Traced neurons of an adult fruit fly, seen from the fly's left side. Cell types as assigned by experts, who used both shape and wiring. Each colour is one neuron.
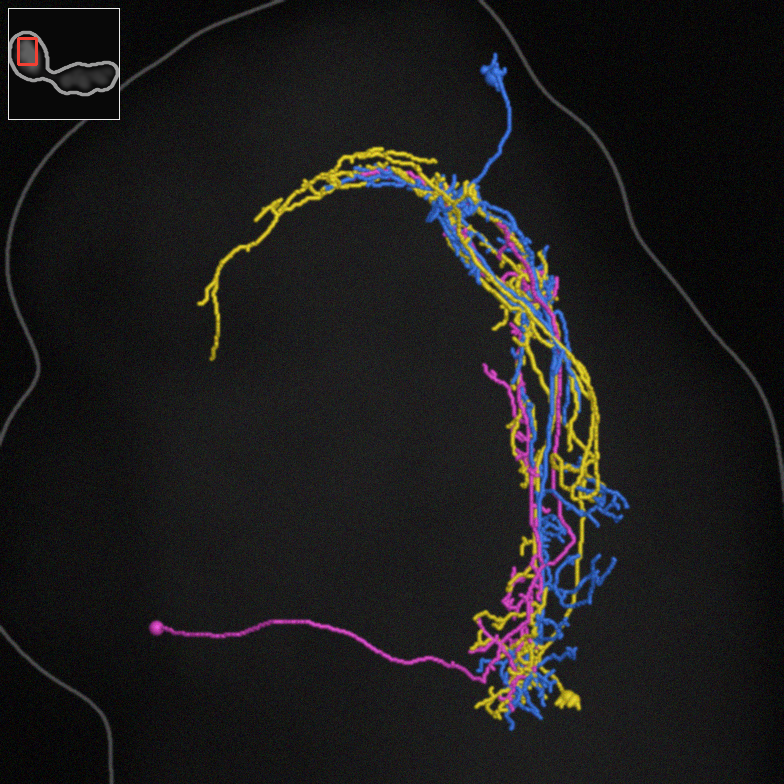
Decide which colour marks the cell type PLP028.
magenta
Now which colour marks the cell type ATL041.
yellow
